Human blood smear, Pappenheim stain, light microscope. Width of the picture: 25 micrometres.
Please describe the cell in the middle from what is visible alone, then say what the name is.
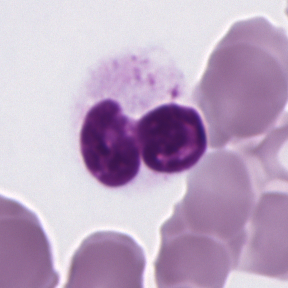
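Chromatin dark purple, densely clumped. No nucleoli visible in either lobe. Cytoplasm: sparse, scattered purple granules. Outline faint and poorly defined, most so at the top. Segmented neutrophil.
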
